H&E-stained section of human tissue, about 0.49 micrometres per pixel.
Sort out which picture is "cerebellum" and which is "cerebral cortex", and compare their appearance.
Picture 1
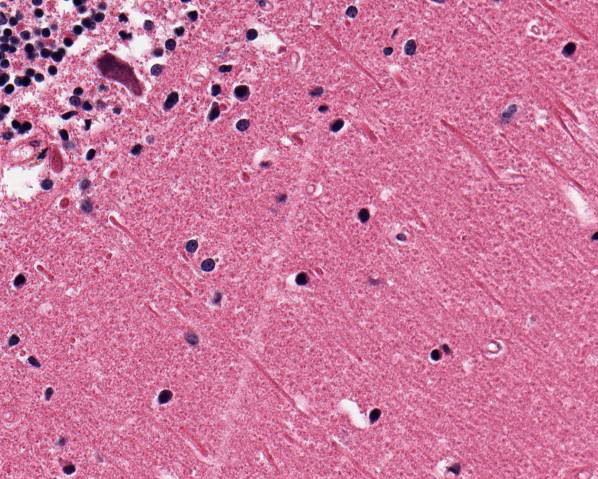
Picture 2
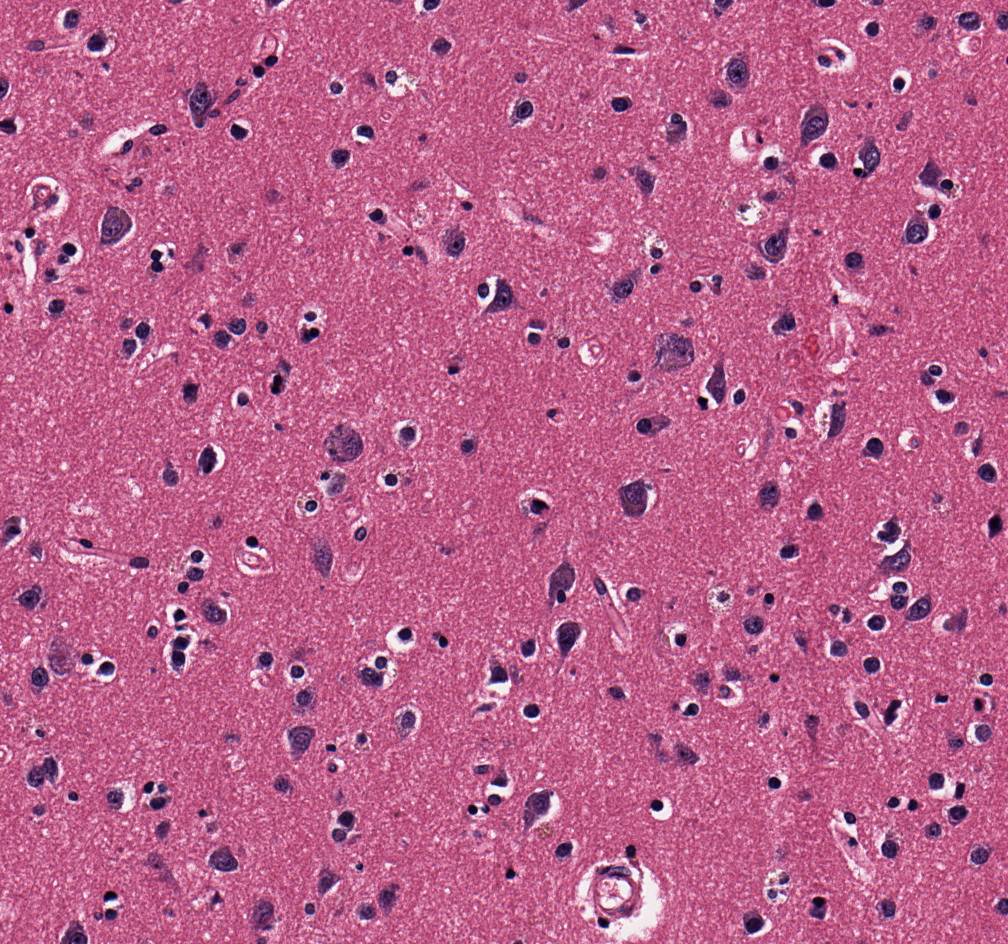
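Picture 1 is cerebellum; picture 2 is cerebral cortex. In picture 1, crowded small, round, darkly stained nuclei with scant visible cytoplasm are confined to the upper-left corner, and the rest of the field is a finely granular, fibrillary pink matrix with sparse nuclei.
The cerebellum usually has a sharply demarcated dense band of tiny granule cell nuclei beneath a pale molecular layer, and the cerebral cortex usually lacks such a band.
In picture 2, finely granular pink neuropil fills the whole field evenly, and small round dark nuclei with little visible cytoplasm are scattered throughout, outnumbering the neurons. Picture 2 also contains a small vessel at the bottom centre surrounded by a wide clear space.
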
